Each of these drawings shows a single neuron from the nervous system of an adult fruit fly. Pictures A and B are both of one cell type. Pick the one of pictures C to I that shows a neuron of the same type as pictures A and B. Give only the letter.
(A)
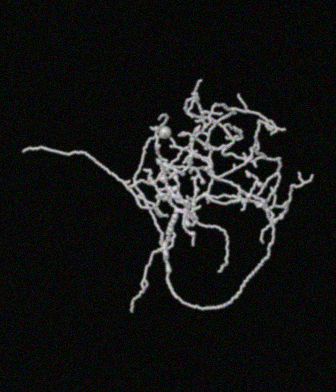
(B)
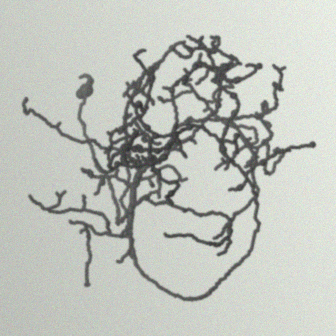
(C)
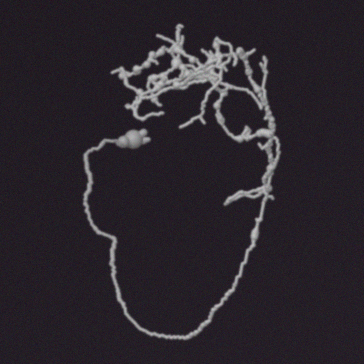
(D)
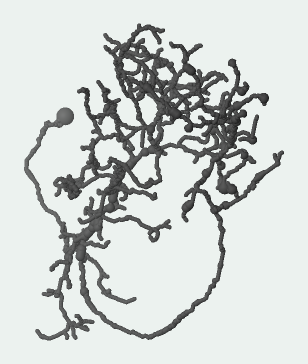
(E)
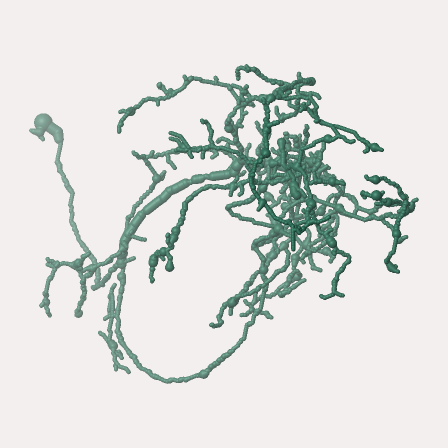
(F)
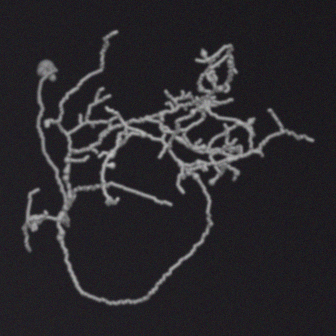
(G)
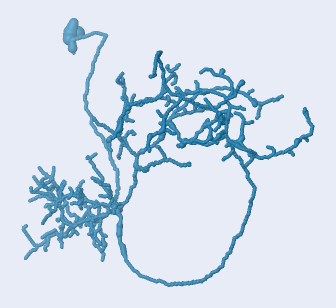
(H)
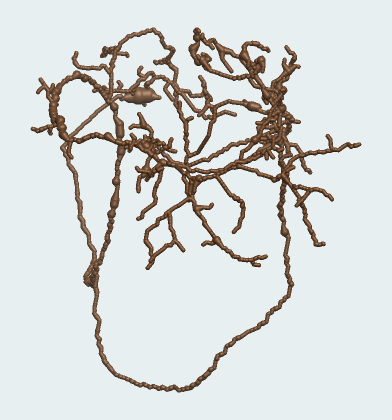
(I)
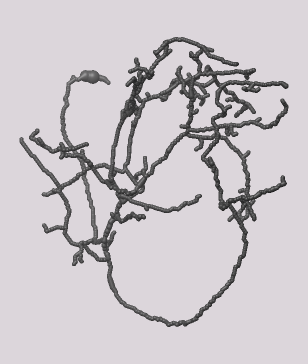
I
